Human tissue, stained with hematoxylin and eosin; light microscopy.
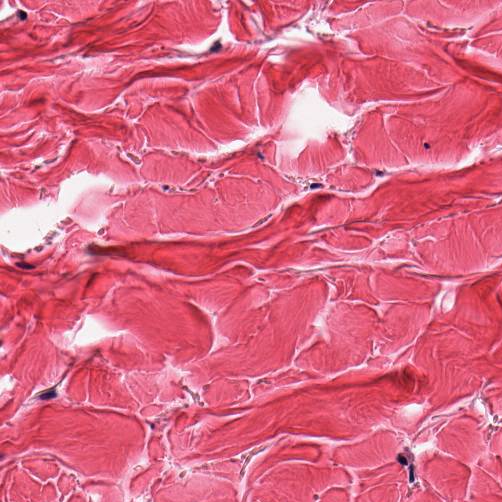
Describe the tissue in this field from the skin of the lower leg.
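Here the bundles have a fine fibrillar texture and show no cross-striations. Narrow pale clefts separate adjacent bundles. No epithelium appears anywhere in the field, nor do any fat cells.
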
